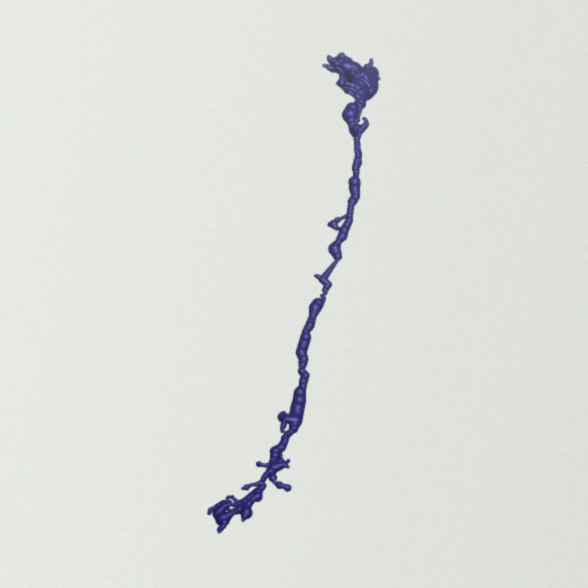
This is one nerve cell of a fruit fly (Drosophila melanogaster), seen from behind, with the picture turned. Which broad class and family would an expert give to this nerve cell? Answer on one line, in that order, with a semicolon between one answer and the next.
photoreceptor or other optic-lobe sensory neuron; class visual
